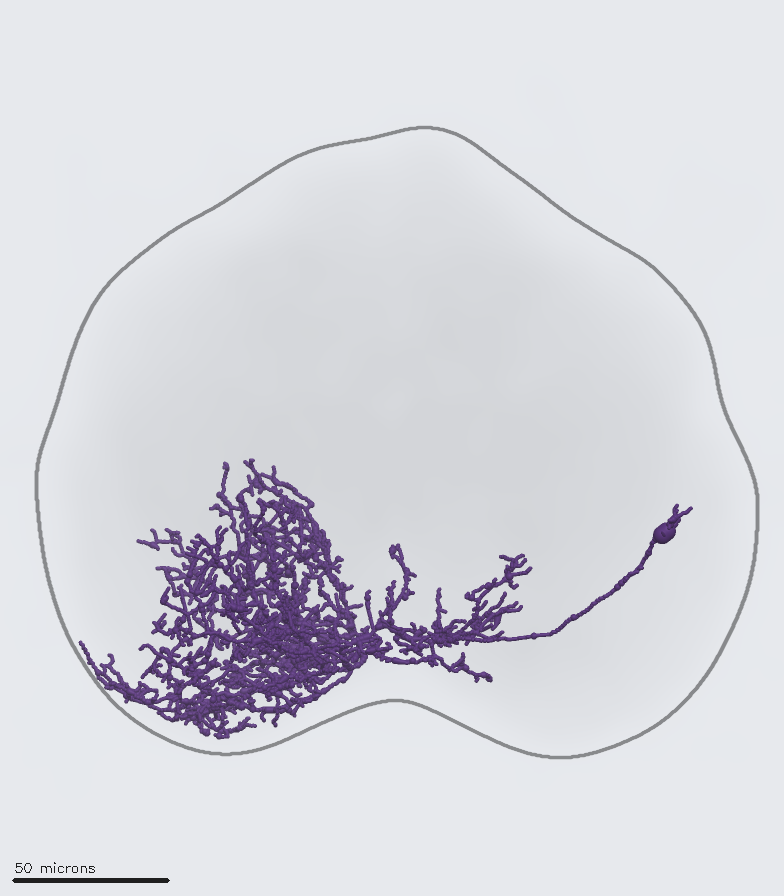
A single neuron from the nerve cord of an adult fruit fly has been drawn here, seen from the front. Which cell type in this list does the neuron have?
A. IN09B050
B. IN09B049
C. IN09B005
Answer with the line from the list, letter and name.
C. IN09B005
